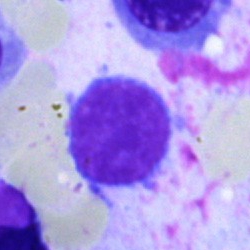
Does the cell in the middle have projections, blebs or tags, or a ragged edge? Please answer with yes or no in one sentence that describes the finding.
Yes, this cell's edge is broken by ragged or frayed parts, projections, blebs or tags.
